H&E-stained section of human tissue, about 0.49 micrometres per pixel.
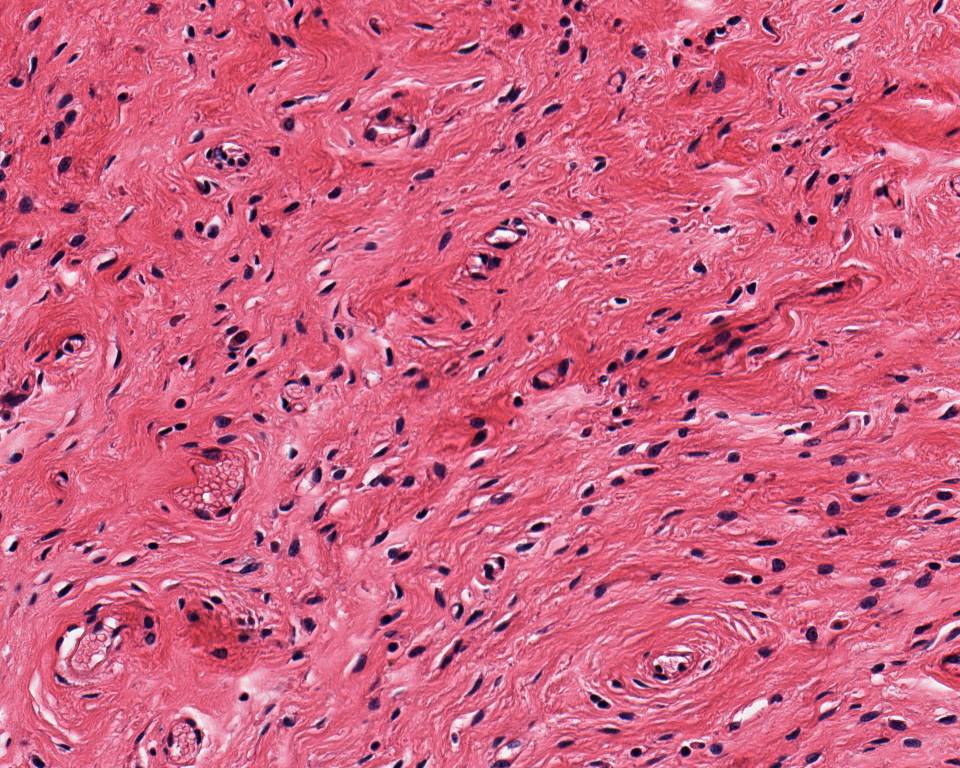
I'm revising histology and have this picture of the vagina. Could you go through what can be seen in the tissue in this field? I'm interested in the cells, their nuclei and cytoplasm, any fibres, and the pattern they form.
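First, the collagen: wavy, irregular swirls rather than straight parallel bundles. Among them sit scattered cells with small dark nuclei, oval to spindle-shaped, and little visible cytoplasm. These cells are spread fairly evenly, with no dense clusters. Now find the small round structures ringed by concentric collagen layers, scattered about, including lower left and lower right.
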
